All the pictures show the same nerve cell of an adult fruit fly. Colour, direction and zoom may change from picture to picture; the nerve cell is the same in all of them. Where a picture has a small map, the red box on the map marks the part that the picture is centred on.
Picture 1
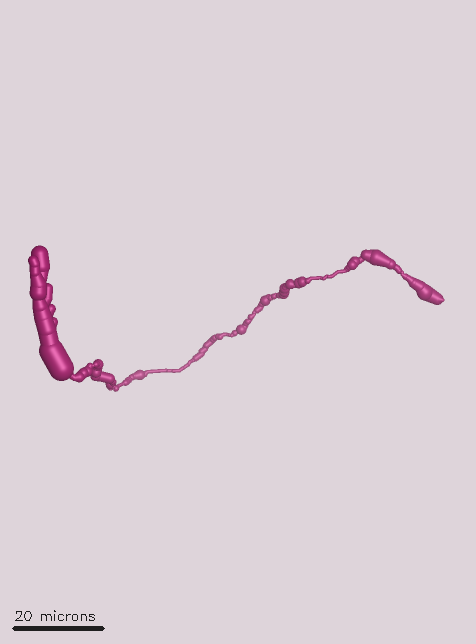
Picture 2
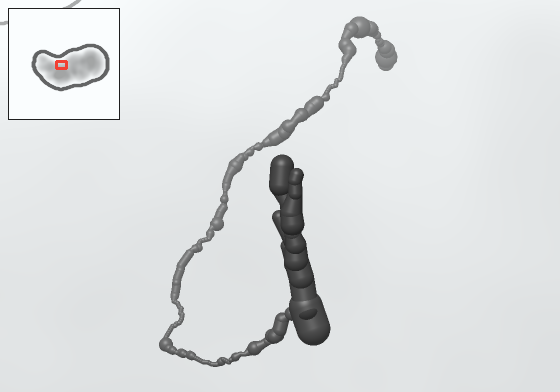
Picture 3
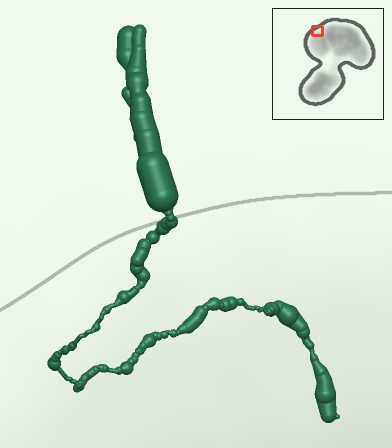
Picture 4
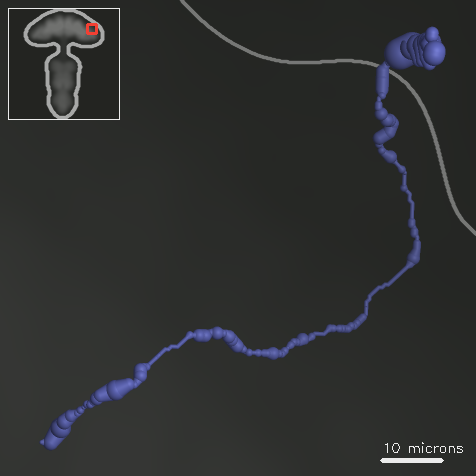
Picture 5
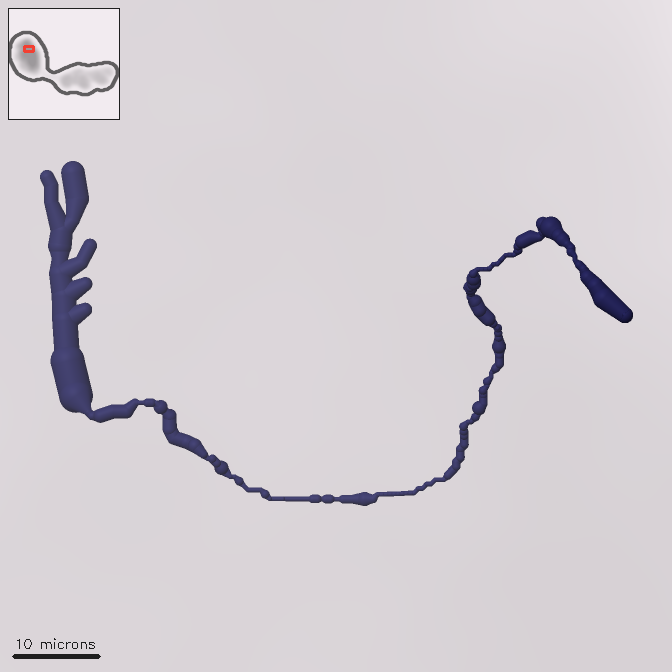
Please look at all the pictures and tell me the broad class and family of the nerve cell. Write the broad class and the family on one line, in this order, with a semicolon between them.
photoreceptor or other optic-lobe sensory neuron; class visual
